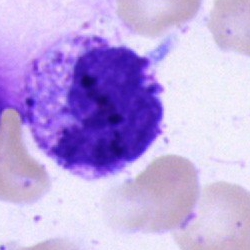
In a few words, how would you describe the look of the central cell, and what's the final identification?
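A large nucleus with an irregular, somewhat lumpy border lies toward the right side of the cell. A moderate rim of pale lilac cytoplasm shows mainly on the left, with small purple granules scattered through it. Many small pale spaces in this left-hand cytoplasm give it a mottled look. The cell is a basophil.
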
